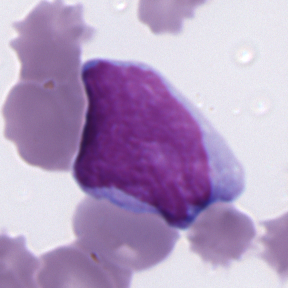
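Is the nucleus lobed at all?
No, it is a single unlobed mass, stained a deep reddish purple.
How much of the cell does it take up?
About 70% of the cell's area.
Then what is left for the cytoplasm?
Only a narrow pale blue rim, widest on the right side.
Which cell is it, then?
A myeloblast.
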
